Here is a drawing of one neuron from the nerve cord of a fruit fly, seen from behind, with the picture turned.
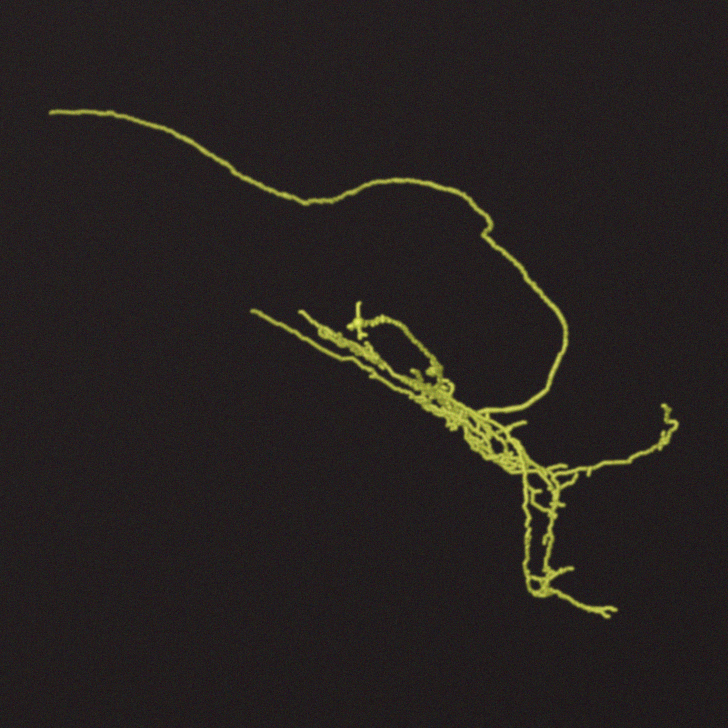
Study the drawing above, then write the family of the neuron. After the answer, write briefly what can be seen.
The family is hemilineage 27X. It is an ascending neuron. Dozens of branch ends can be seen. As drawn here it is about as wide as it is tall.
